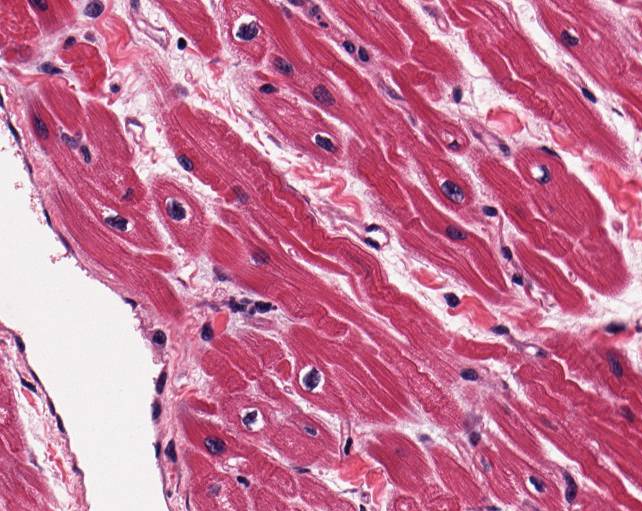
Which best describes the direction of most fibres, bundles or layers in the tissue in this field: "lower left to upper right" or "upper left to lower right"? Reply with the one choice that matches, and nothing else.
Upper left to lower right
